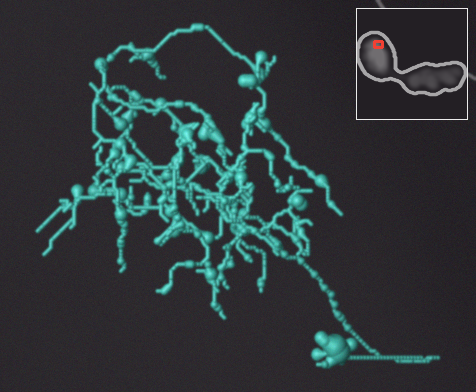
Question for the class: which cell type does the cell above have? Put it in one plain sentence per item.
The cell type is CB2782.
